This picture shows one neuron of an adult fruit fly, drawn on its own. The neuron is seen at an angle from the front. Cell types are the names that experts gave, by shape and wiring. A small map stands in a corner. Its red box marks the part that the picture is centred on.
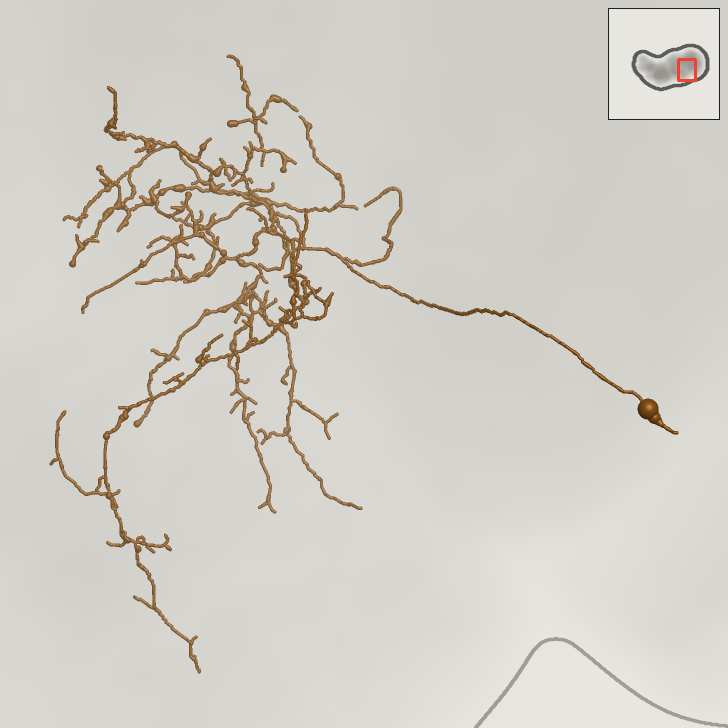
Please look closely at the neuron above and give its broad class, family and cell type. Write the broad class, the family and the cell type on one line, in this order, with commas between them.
central-brain intrinsic neuron, hemilineage WEDa2, PS054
